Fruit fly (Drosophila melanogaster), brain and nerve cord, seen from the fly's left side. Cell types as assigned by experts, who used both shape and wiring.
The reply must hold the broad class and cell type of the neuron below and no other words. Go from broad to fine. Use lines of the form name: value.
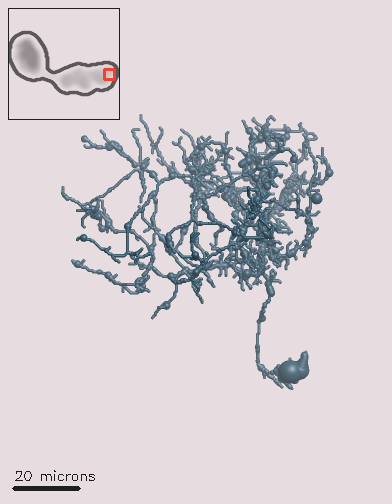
broad class: nerve-cord intrinsic neuron
cell type: INXXX288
